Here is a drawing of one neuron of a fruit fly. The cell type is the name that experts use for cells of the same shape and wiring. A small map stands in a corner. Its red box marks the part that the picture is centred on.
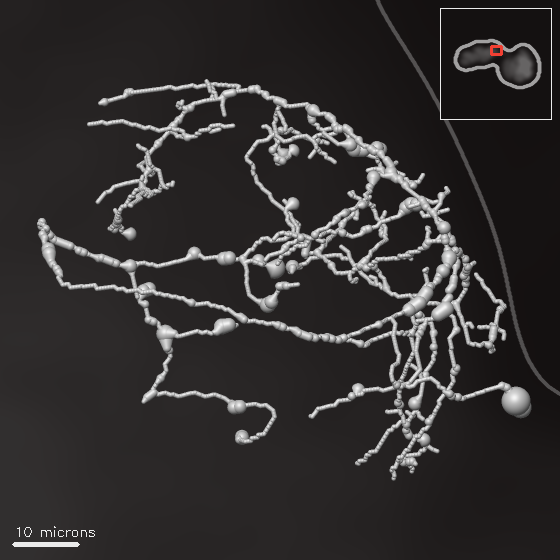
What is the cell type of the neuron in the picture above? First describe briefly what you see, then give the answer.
Its cell body lies at the lower right of the picture. From left to right in the picture it spans about 75 microns. Dozens of branch ends can be seen. Its broad class is nerve-cord intrinsic neuron. It is of cell type IN09A071.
